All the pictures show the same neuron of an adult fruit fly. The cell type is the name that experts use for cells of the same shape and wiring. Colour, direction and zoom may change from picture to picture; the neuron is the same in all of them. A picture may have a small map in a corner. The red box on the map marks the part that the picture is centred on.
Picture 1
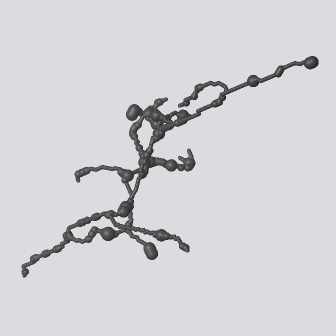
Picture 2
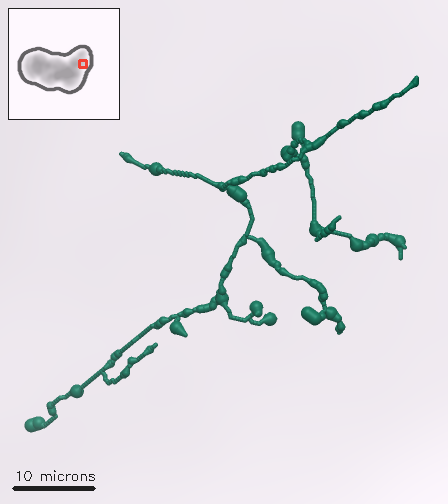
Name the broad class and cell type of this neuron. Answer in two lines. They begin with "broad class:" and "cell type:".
broad class: sensory neuron entering the nerve cord
cell type: SNxx33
